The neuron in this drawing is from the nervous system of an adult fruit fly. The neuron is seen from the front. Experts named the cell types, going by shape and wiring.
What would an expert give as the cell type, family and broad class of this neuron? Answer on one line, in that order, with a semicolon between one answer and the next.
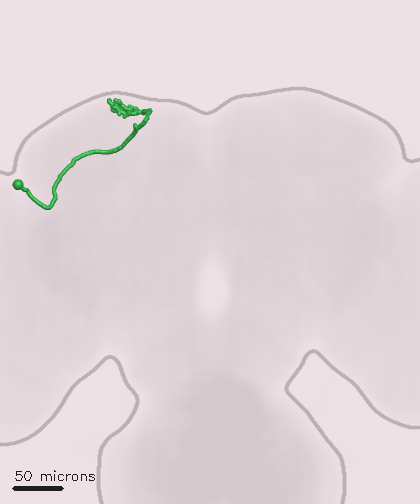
CB1391; hemilineage SIPa1_ventral; central-brain intrinsic neuron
